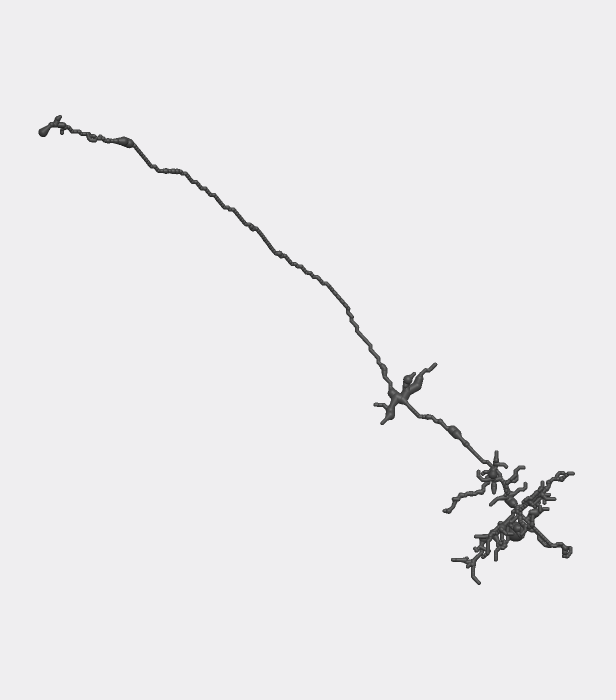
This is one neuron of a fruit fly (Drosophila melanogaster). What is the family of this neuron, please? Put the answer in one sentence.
The family is Tm.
